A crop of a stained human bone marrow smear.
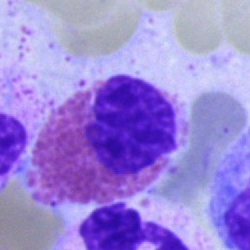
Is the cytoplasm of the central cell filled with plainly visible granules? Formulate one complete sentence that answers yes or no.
Yes, what the cytoplasm holds is many visible granules.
